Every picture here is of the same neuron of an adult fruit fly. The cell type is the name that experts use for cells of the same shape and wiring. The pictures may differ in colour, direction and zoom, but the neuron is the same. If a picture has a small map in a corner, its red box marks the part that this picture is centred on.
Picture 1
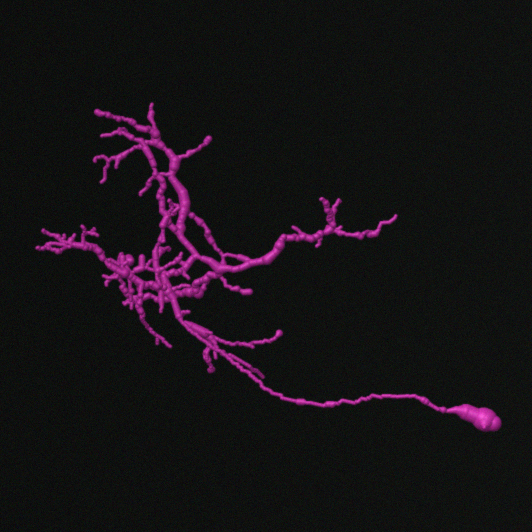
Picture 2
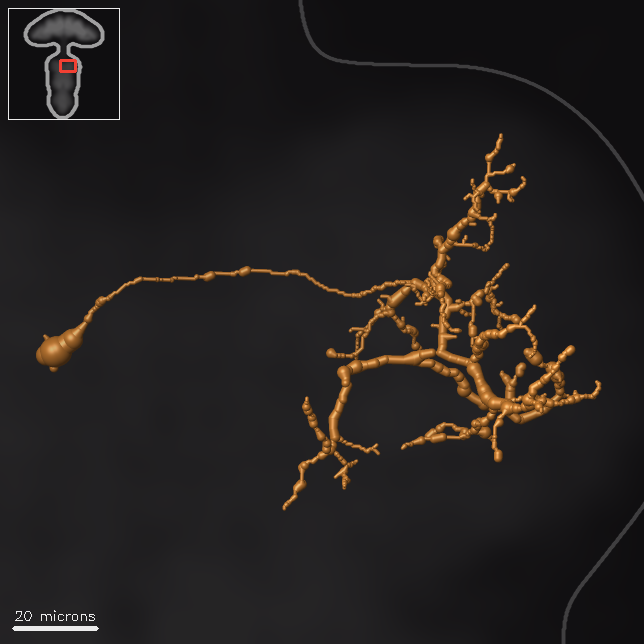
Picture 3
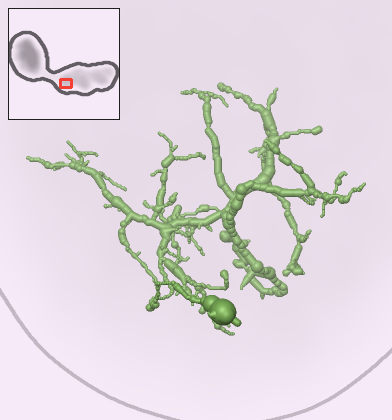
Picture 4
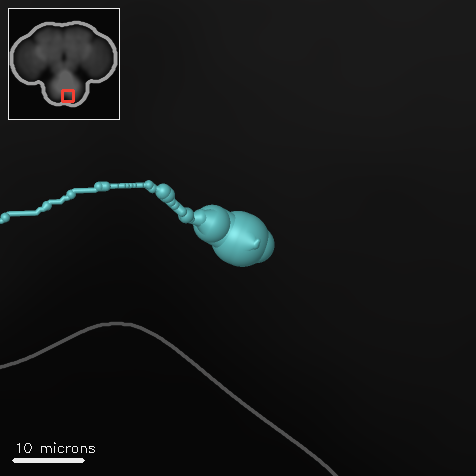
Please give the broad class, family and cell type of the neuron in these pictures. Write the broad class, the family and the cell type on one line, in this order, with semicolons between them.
nerve-cord intrinsic neuron; hemilineage 13B; IN13B023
